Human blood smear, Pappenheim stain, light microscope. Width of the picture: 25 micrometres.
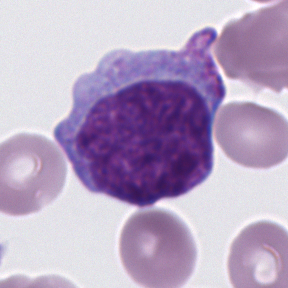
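Atypical promyelocyte, the nucleated cell at the centre of this blood smear. Its outline is irregular, with a small knob-like projection at the upper right. You won't find any clear vacuoles in the cytoplasm. Red cells lie close against its right side and bottom.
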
